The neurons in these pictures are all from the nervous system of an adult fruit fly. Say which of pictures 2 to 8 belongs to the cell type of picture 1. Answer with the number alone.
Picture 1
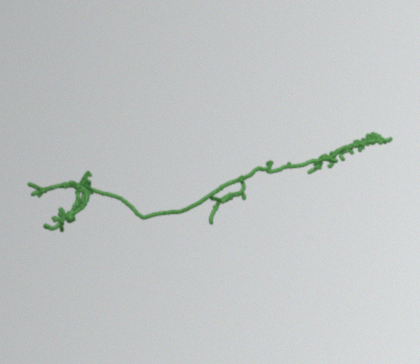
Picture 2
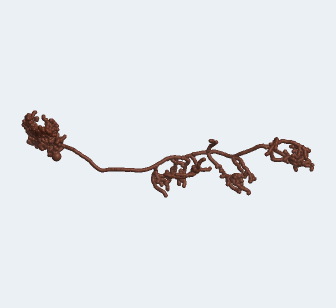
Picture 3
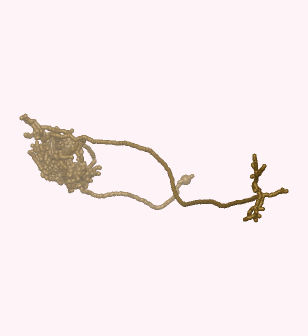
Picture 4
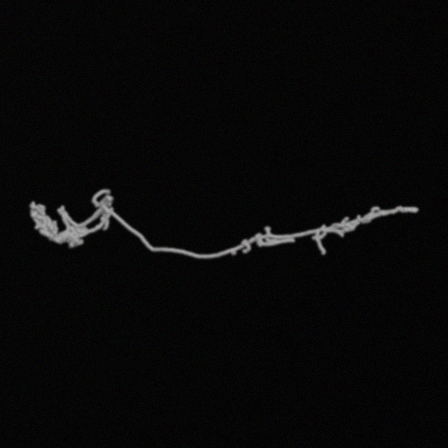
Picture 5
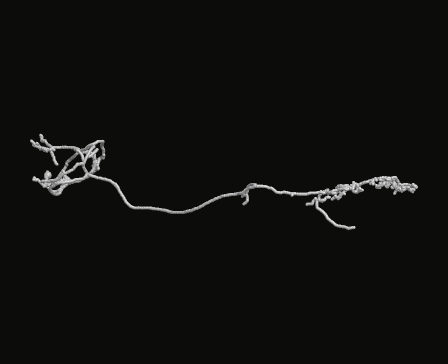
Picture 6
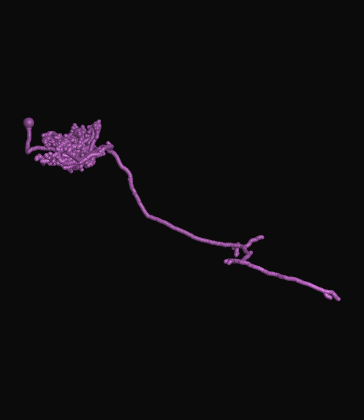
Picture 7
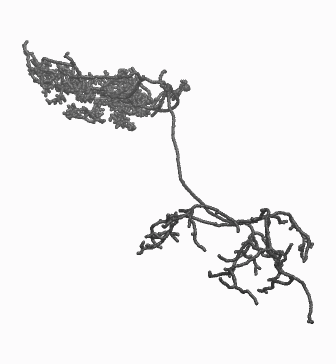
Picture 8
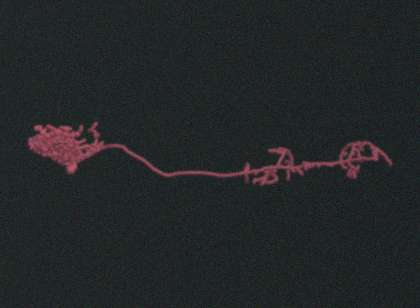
5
